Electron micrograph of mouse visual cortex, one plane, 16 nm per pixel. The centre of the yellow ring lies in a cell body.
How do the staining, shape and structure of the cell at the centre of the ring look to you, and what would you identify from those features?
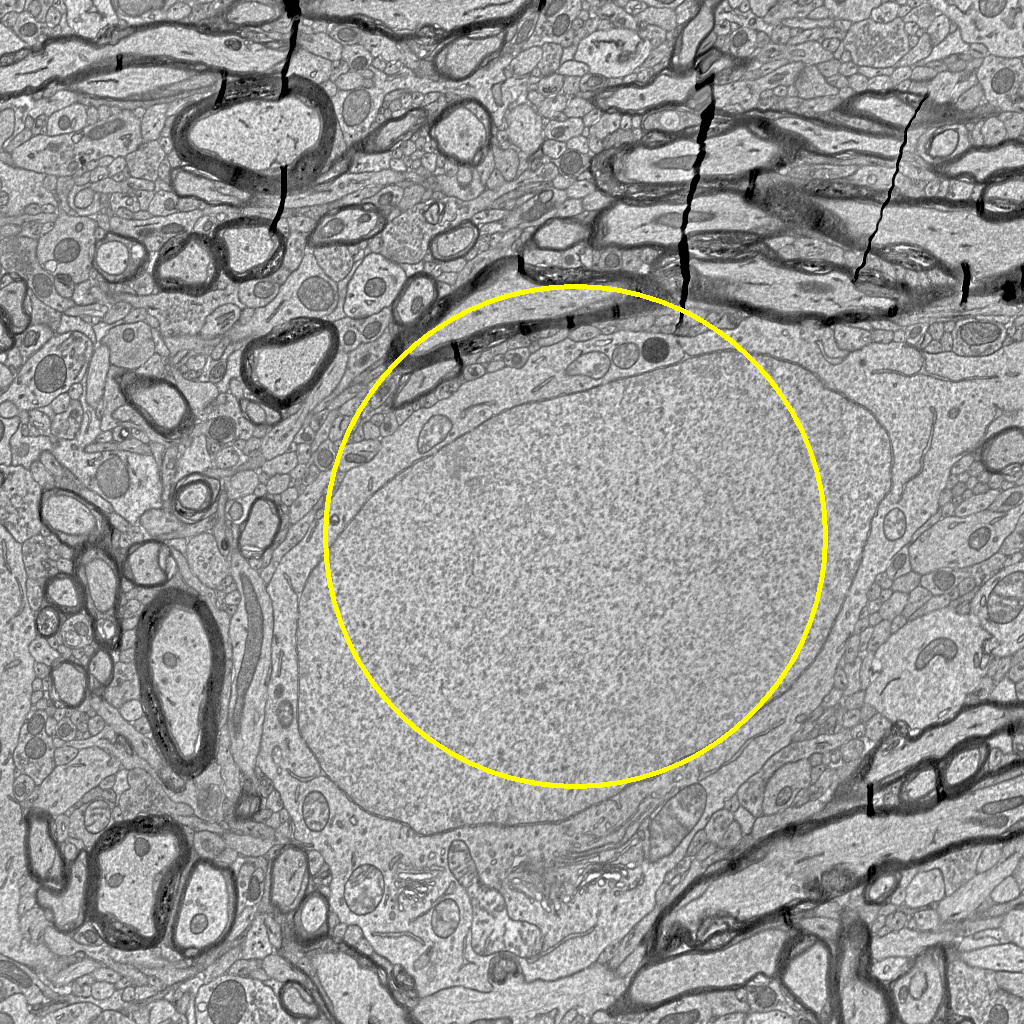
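The nuclear envelope is smooth, lacking deep infoldings. Chromatin appears pale and evenly dispersed, with no dark clumps along the envelope. This section of the nucleus shows no nucleolus. Mitochondria occupy the cytoplasm beneath the nucleus. This is an excitatory neuron.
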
